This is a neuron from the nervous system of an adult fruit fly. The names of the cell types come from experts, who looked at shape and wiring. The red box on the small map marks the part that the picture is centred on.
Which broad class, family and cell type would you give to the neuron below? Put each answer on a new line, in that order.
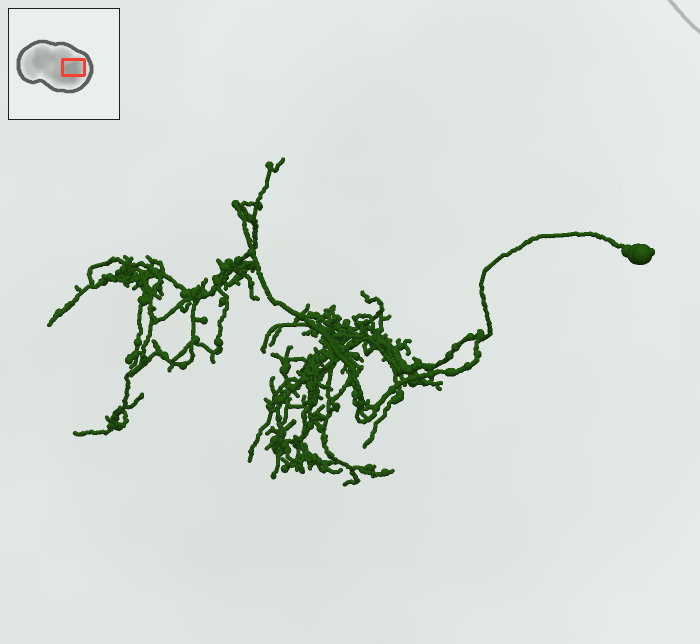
nerve-cord intrinsic neuron
hemilineage 19B
IN19B111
